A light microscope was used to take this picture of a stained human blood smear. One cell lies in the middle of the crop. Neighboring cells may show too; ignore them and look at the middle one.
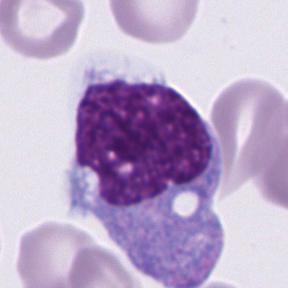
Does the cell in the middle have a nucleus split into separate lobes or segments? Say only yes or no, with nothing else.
No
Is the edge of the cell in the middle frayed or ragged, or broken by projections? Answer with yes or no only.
Yes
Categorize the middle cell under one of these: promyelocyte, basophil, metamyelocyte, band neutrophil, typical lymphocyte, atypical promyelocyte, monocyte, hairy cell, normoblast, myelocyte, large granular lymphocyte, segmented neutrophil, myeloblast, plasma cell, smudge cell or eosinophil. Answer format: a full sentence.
The central cell shown in this smear crop is a monocyte.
